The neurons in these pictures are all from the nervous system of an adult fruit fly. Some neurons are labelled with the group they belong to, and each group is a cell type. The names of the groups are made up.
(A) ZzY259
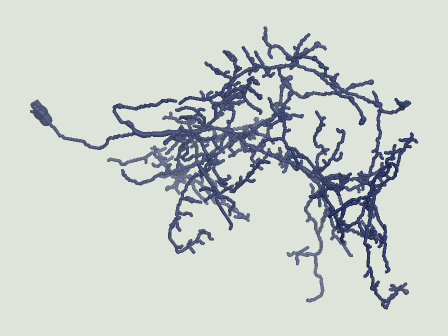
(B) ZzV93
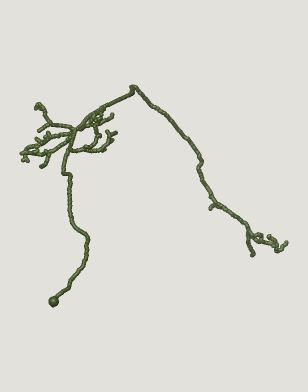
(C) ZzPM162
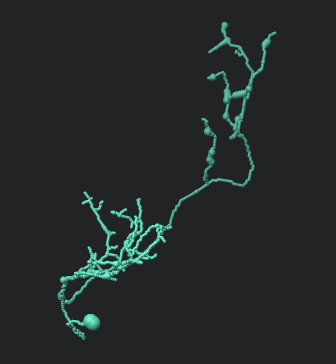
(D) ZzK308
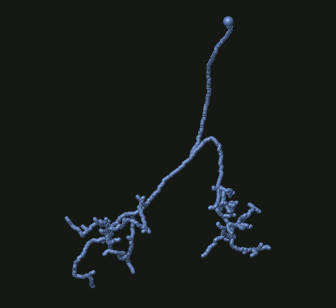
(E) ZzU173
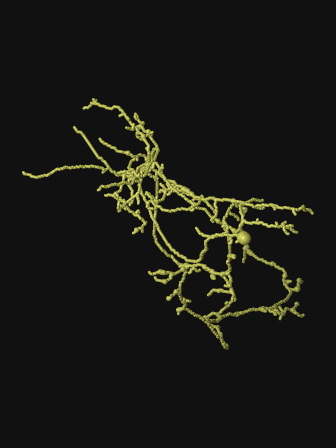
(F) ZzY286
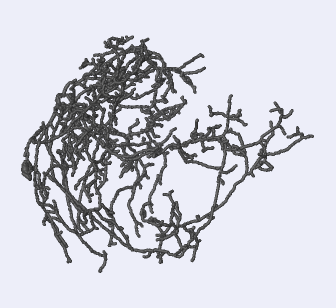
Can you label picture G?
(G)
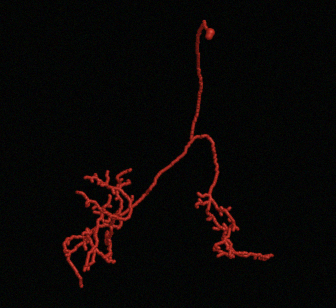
ZzK308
